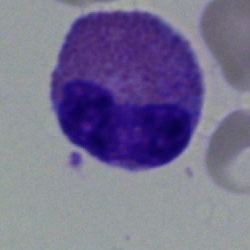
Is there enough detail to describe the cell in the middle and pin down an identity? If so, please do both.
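The nucleus lies across the lower half of the cell, its upper border uneven and rising higher at the left end. Its chromatin is dark purple and coarsely clumped. Fine pinkish-purple granules fill the cytoplasm. This is an eosinophil.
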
